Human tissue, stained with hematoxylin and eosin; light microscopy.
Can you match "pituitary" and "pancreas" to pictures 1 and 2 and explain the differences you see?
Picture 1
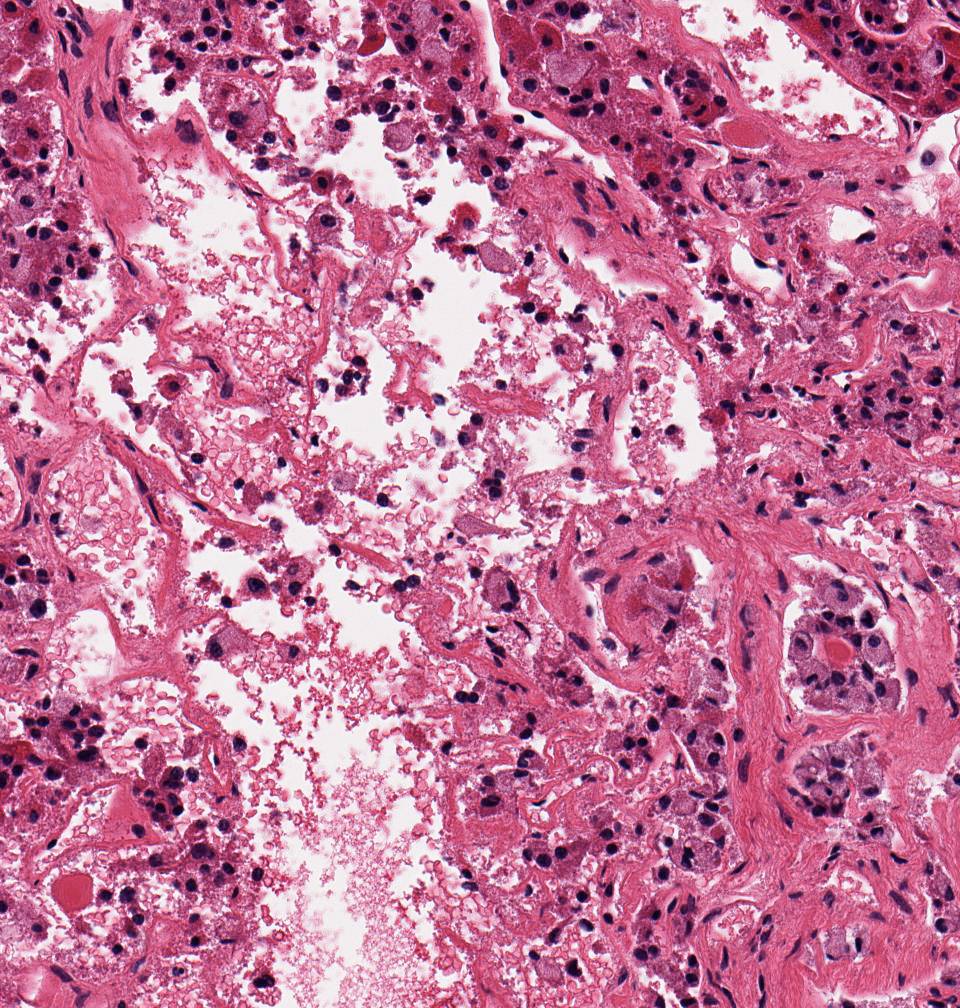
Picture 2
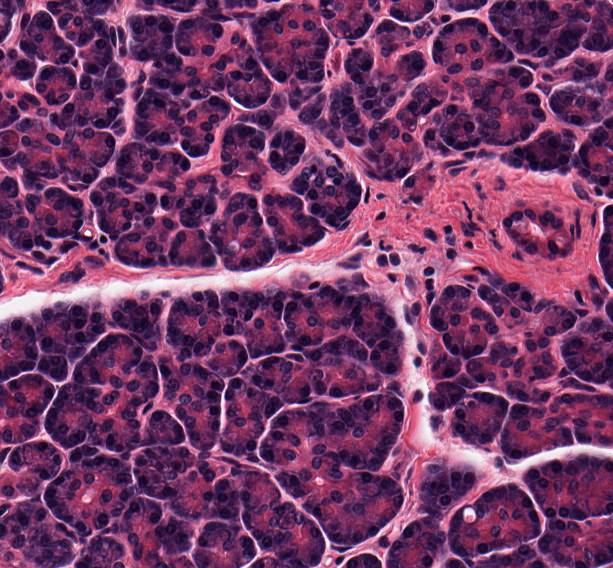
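That first one's pituitary, and the second is pancreas. The pituitary has large polygonal cells in nests, with abundant granular pink-purple cytoplasm and mostly round, dark nuclei. Fibrous bands run between the nests, most obvious on the right, carrying slender spindle-shaped nuclei. Note the round, homogeneous, bright pink globules too, one in a nest at the right middle and one at the lower left edge. In the pancreas, round dark purple nuclei sit toward the base of each acinar cell, and the cytoplasm goes from deep purple at the base to pinker toward each acinus centre. A thin pale septum crosses the left half and bends down near the centre, and at the upper right pink fibrous tissue surrounds a small round structure with a narrow central lumen.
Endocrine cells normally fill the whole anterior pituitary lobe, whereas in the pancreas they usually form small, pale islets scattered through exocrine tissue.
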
